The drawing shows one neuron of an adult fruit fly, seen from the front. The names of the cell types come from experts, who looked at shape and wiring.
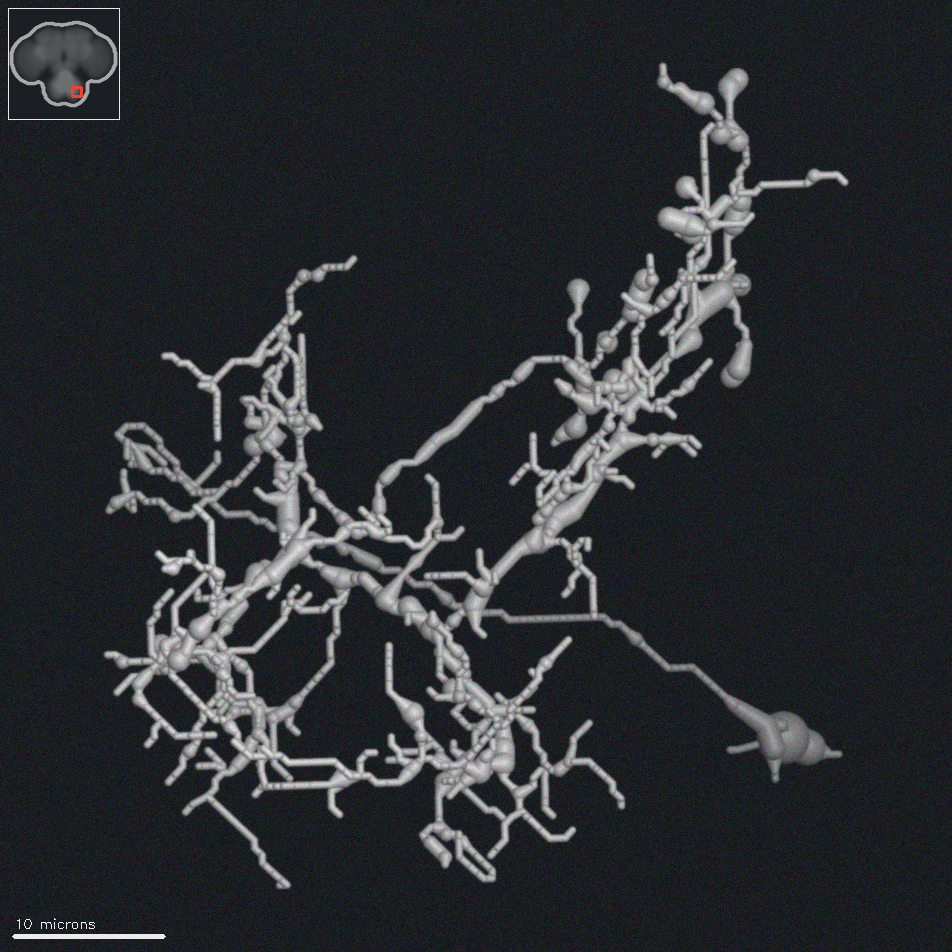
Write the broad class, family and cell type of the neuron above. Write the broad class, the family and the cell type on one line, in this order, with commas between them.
nerve-cord intrinsic neuron, hemilineage 20A.22A, IN20A.22A065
